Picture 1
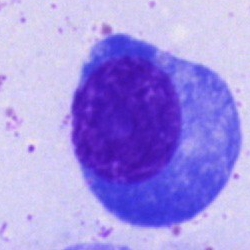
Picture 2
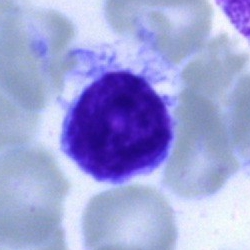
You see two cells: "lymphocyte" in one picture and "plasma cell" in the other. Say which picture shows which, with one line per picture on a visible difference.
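Picture 1 shows a plasma cell: The cytoplasm is abundant and deep blue.
Picture 2 shows a lymphocyte: Cytoplasm is very scant, with hardly any rim visible around the nucleus.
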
